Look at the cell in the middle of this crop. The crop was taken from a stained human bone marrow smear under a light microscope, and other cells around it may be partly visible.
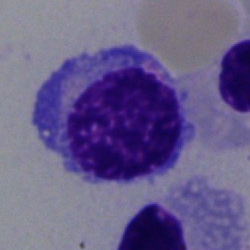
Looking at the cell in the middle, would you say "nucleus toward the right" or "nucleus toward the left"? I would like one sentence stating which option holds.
It is toward the right that the nucleus of this cell lies.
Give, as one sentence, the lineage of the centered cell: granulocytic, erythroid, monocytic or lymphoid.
The middle cell is a constituent of the lymphoid lineage.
